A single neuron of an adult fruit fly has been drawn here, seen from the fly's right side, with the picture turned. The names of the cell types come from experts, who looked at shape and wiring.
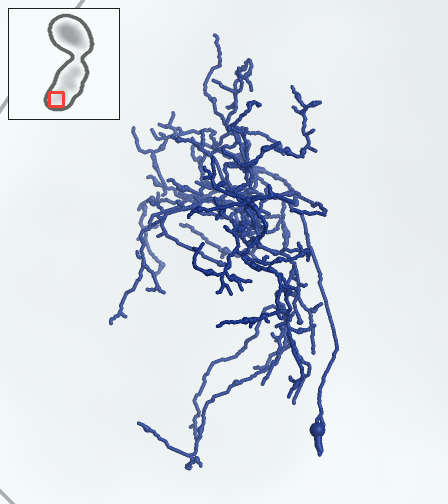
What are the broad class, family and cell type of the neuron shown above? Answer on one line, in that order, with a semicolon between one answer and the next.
nerve-cord intrinsic neuron; hemilineage 00A; IN00A033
